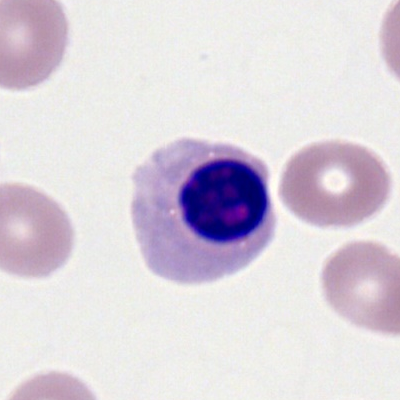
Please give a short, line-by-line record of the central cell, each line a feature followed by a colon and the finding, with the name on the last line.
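Nucleus position: off-centre, over towards the right side
Nucleolus: none that I can make out
Cytoplasm: pale greyish-blue
Outline: irregular, somewhat angular, not smoothly round
Name: erythroblast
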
